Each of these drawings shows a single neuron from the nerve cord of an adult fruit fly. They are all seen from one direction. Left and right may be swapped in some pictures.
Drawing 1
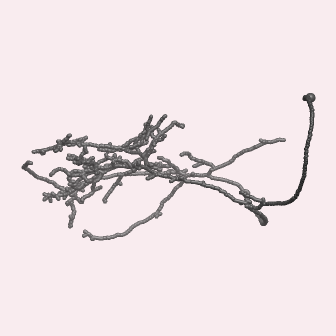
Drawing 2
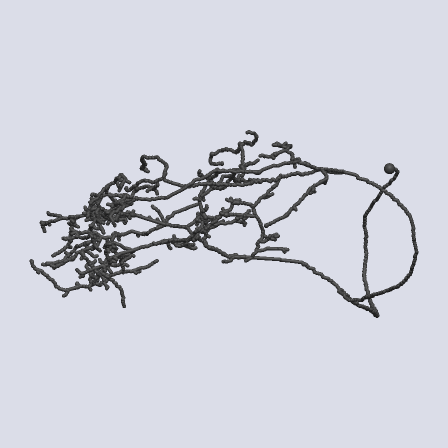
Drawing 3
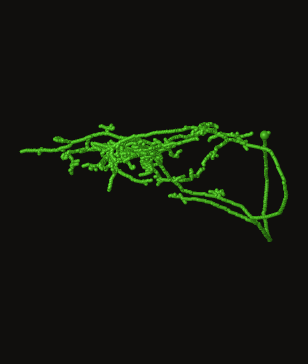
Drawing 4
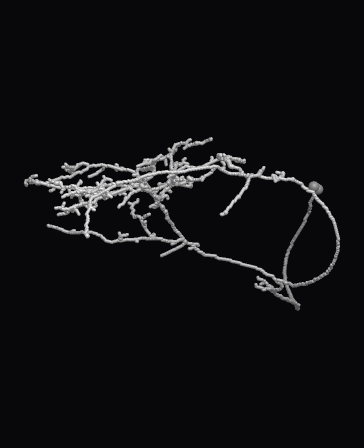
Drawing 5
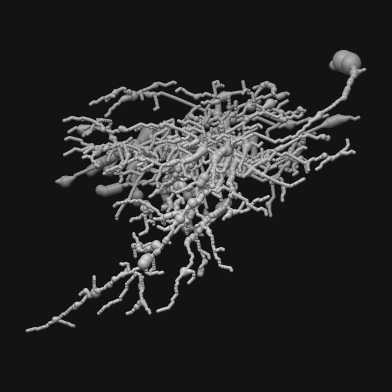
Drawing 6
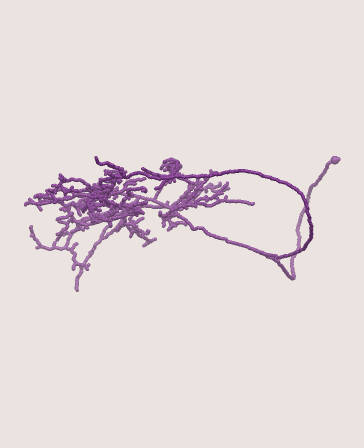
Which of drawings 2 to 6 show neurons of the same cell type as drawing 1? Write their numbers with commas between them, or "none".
3, 4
